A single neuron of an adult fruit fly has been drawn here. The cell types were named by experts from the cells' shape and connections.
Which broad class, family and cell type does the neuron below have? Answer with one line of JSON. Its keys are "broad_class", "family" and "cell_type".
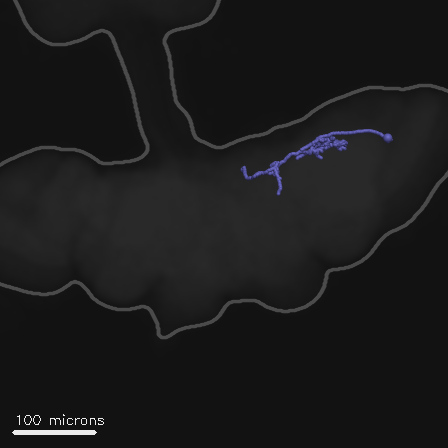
{"broad_class": "central-brain intrinsic neuron", "family": "hemilineage LHp3", "cell_type": "ATL020"}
